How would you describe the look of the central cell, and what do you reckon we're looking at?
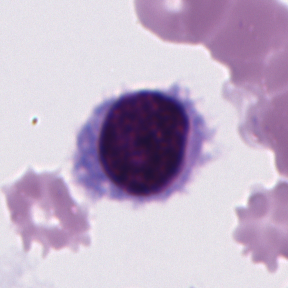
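Fine hair-like projections run all around a ragged cell margin. The pale blue cytoplasm shows no granules and forms a rim broader on the left side of the nucleus than on the right. The cell is a hairy cell.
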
